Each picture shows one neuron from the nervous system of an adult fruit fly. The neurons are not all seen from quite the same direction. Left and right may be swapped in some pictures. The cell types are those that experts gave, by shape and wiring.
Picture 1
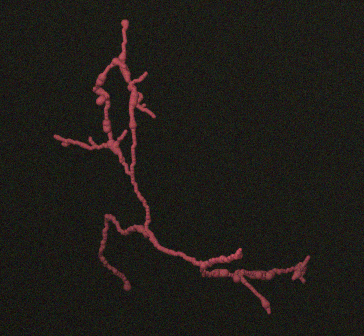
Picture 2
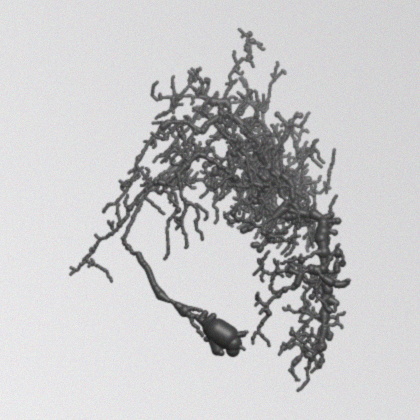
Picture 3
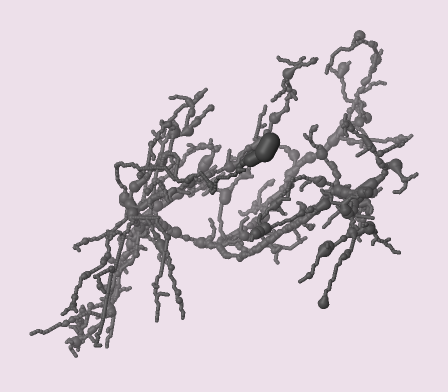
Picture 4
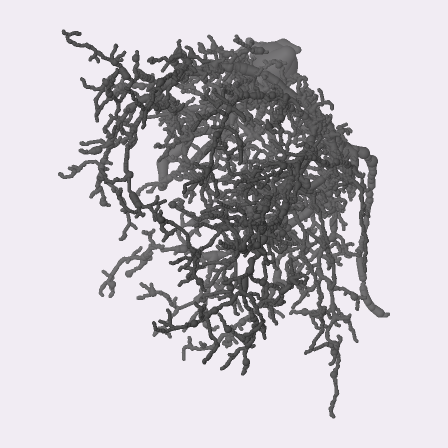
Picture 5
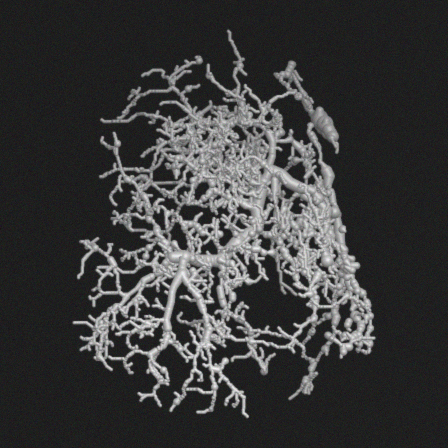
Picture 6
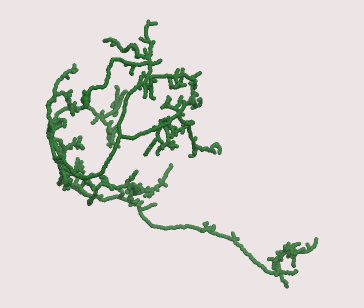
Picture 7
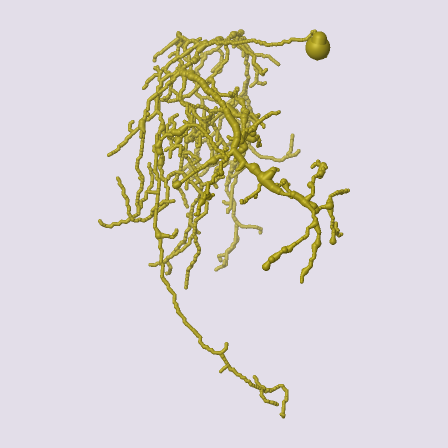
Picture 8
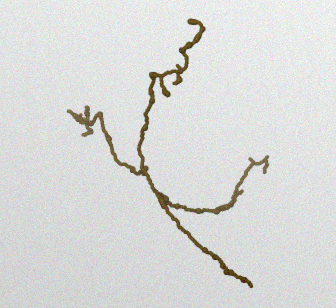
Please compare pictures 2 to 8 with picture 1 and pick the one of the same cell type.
8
